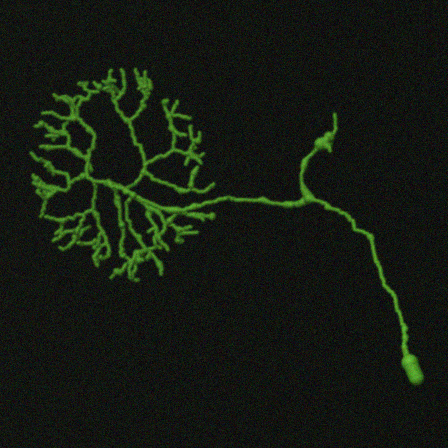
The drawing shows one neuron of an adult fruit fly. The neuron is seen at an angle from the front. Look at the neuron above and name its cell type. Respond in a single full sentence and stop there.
Among cell types, the one for this neuron is ER2_b.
